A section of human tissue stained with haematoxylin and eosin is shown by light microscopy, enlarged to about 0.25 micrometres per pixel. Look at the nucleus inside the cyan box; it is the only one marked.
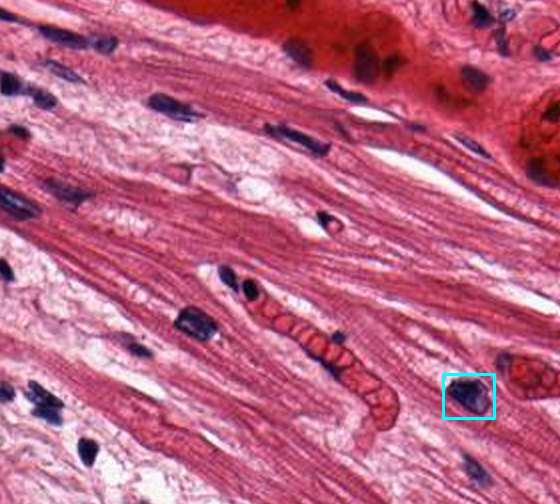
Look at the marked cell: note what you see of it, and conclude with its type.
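The nucleus is angular and roughly polygonal, dark blue-purple almost throughout, with a sharp, clear-cut edge. The nucleus sits within a pink fibre, in the middle of its width, with a narrow clear space beside its upper-left end. The marked cell is a cardiomyocyte.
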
